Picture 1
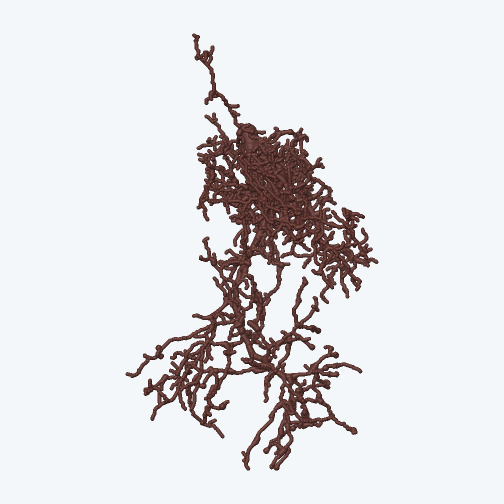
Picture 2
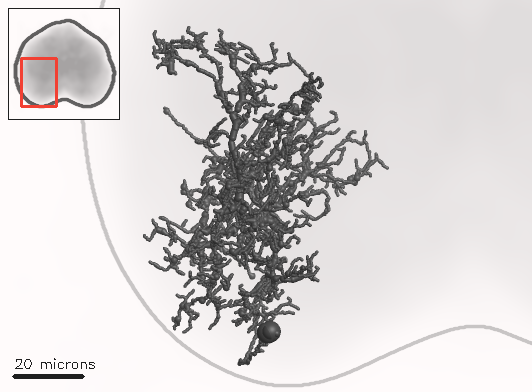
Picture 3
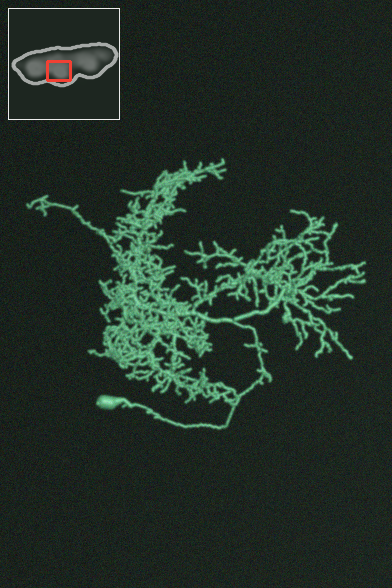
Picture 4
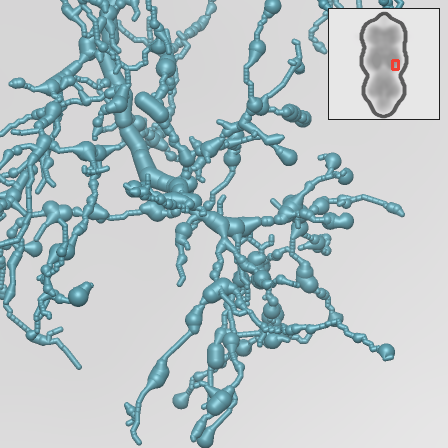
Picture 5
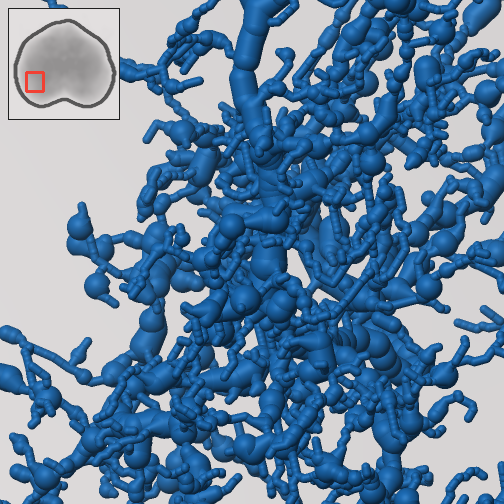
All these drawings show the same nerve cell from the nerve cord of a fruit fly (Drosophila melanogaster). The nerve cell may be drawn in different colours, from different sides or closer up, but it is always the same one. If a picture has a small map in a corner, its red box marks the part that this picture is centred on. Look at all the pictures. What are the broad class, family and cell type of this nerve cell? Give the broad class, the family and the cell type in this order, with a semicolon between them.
nerve-cord intrinsic neuron; hemilineage 13A; IN13A019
